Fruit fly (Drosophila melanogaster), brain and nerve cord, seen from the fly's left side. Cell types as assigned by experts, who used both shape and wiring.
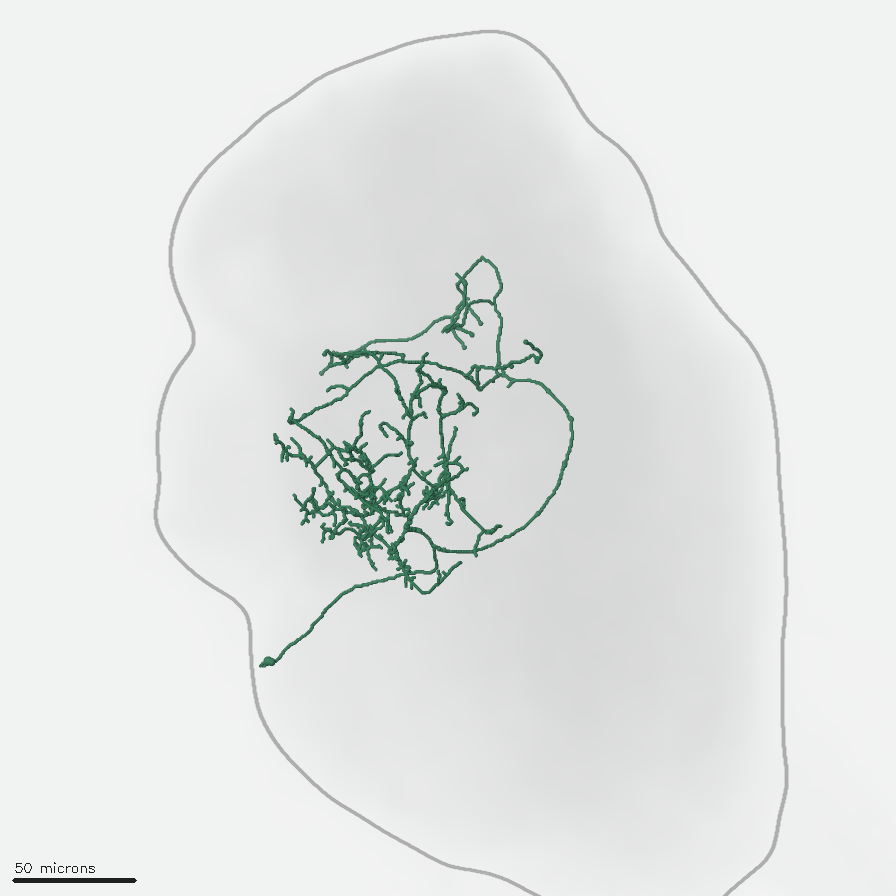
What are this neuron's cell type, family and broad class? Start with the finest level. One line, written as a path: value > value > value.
AVLP451 > hemilineage LALv1_ventral > central-brain intrinsic neuron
